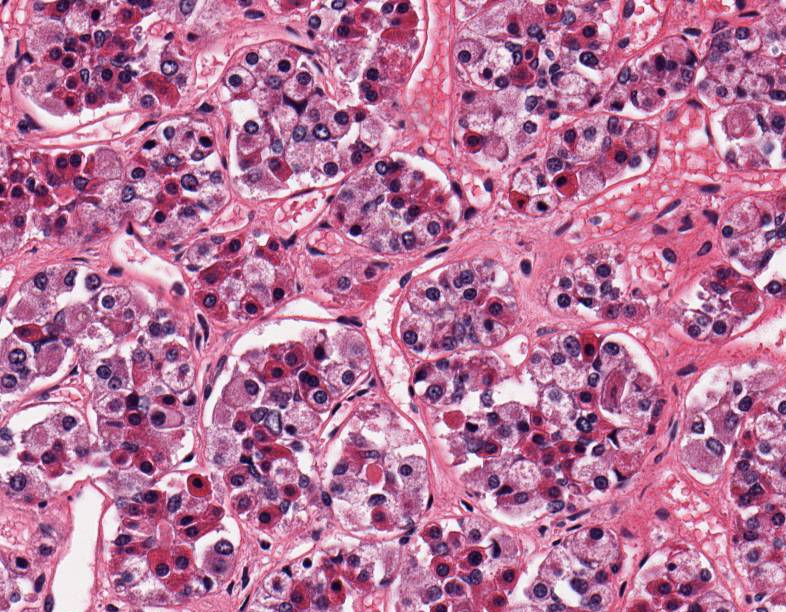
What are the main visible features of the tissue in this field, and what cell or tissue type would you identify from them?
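Across the whole field the cells sit in rounded nests, each one divided from the next by thin septa. Those septa are thin pink fibrous strands with scattered elongated nuclei in them. Within each nest, cells with bright red cytoplasm turn up singly and in small groups among the others. You won't find any gland lumens inside the nests. This is pituitary.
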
